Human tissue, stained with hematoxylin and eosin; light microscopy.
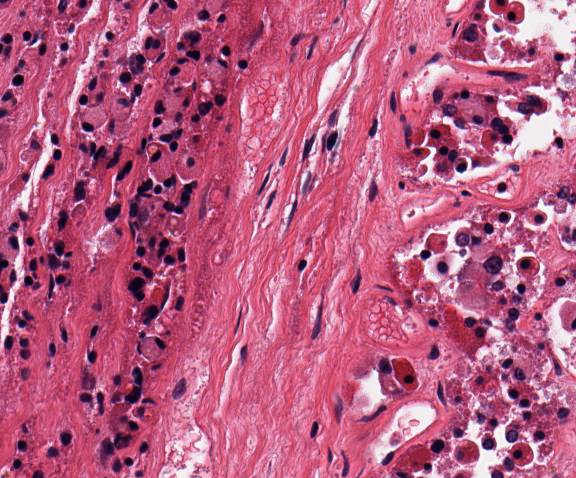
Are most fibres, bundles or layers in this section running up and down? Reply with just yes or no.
Yes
